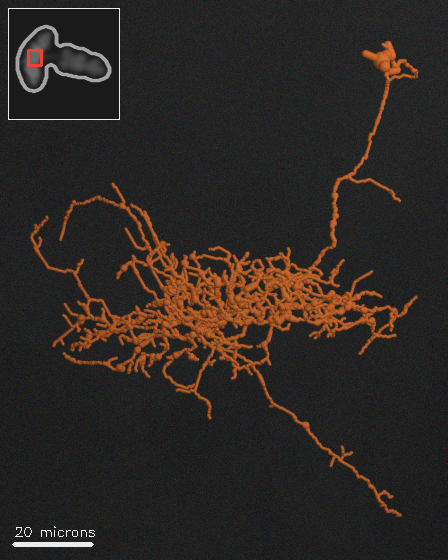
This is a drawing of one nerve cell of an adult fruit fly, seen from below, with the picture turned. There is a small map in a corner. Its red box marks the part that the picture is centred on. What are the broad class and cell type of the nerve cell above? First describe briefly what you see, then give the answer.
It is in the brain and does not reach the nerve cord. Its cell body lies at the upper right of the picture. By the scale bar it is about 120 microns tall in this view. Its broad class is central-brain intrinsic neuron. Its cell type is GNG665.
